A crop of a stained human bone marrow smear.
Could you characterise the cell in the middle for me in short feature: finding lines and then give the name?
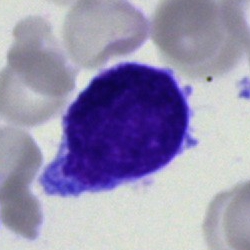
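Chromatin: dark purple, dense throughout the nucleus
Cytoplasm: mostly gathered into a tag at lower left
Colour: cytoplasm paler bluish-violet than the nucleus
Edge: small bud-like blebs off the right side
Name: blast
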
